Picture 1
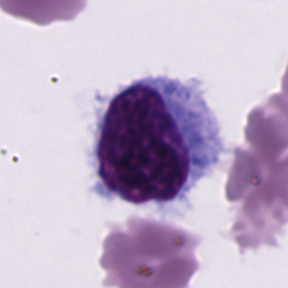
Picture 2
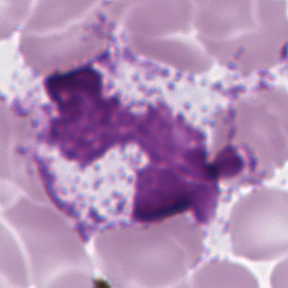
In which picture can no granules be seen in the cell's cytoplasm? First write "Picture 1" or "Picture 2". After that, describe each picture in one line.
Picture 1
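Picture 1: The cytoplasm shows no distinct granules.
Picture 2: Many small blue-violet granules are scattered through the cytoplasm.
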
